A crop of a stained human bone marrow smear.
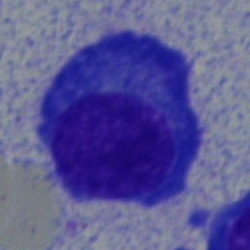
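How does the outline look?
Irregular, with small bumps along the edge.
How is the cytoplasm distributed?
Broad above the nucleus, narrow below, deep intense blue.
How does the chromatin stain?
Dark purple and fairly uniform, not coarsely clumped.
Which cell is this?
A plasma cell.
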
